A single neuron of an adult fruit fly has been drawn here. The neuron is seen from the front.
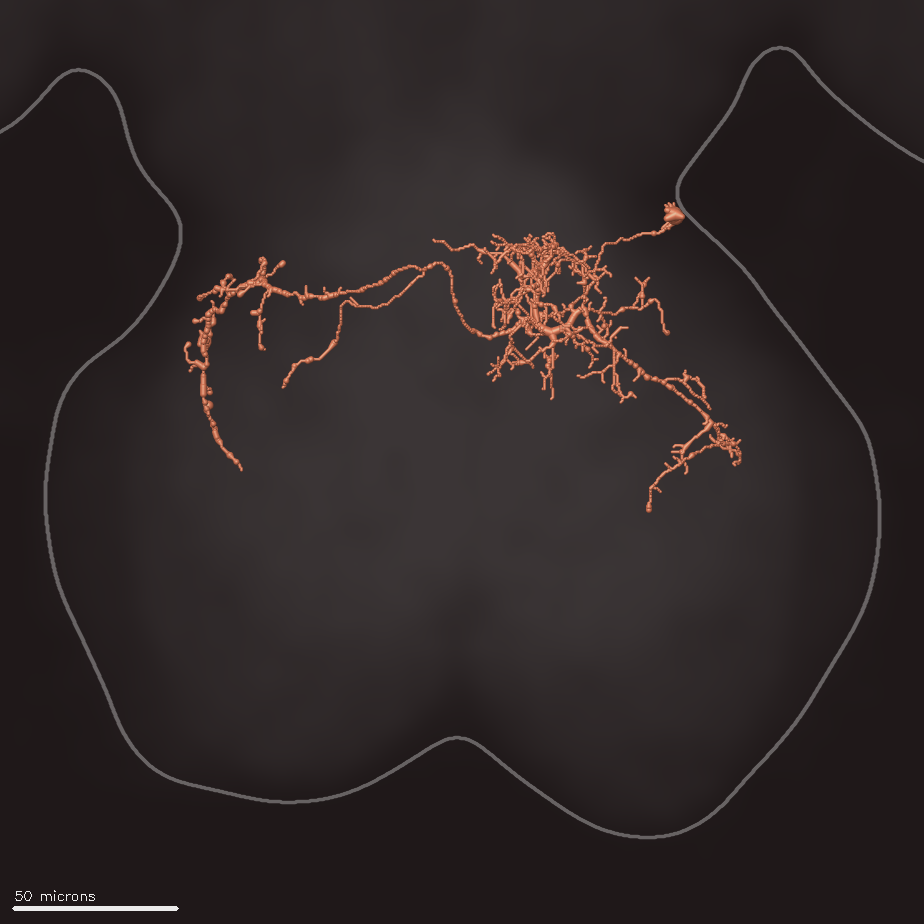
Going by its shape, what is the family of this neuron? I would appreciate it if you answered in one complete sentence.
This neuron is categorized under the family hemilineage 18B.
